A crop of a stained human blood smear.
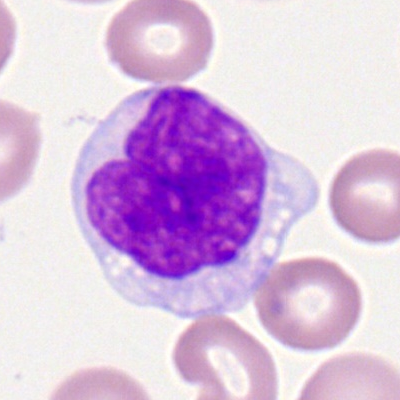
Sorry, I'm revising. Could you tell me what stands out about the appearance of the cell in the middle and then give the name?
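Looking at the cytoplasm first: it's pale grey-blue and widest below and to the right of the nucleus. Just under the nucleus sit a few small clear vacuoles. The chromatin has a lacy look, with many small pale gaps between strands. So, a monocyte.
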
